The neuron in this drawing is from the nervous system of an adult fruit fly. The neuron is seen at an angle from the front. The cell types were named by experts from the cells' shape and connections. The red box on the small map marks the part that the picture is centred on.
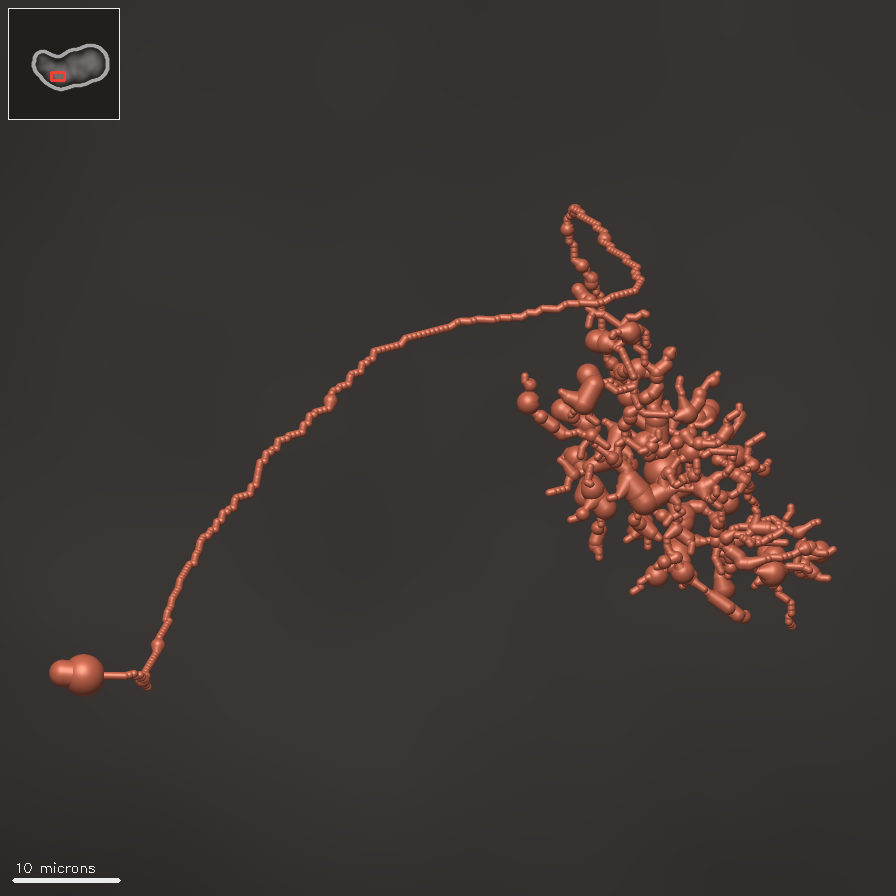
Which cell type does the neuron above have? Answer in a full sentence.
The cell type is LPi34.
